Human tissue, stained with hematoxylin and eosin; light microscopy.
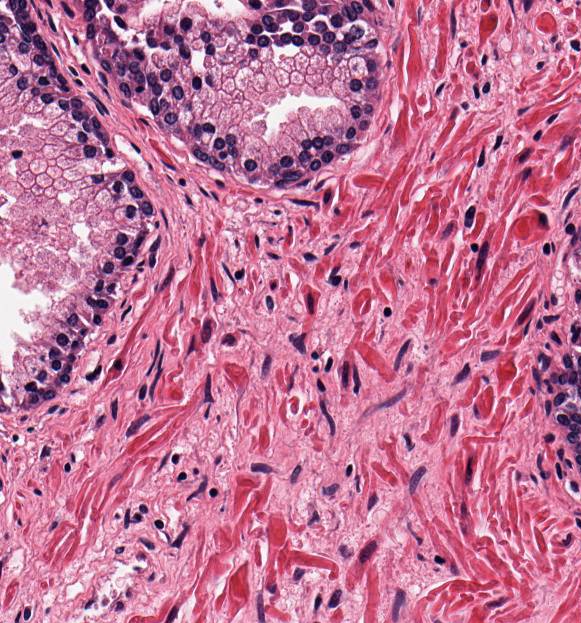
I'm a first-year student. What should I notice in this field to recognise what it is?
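Fibromuscular stroma takes up the right side and lower half of the field. To begin, its cells have elongated, spindle-shaped nuclei.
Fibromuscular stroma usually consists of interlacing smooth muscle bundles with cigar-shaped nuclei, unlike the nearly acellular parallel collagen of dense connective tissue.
Next, glands occupy the upper left and top centre, lined by tall columnar cells with pale, finely vacuolated cytoplasm. Finally, at the top centre, stromal fibres curve around a gland, tracing its outline.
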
